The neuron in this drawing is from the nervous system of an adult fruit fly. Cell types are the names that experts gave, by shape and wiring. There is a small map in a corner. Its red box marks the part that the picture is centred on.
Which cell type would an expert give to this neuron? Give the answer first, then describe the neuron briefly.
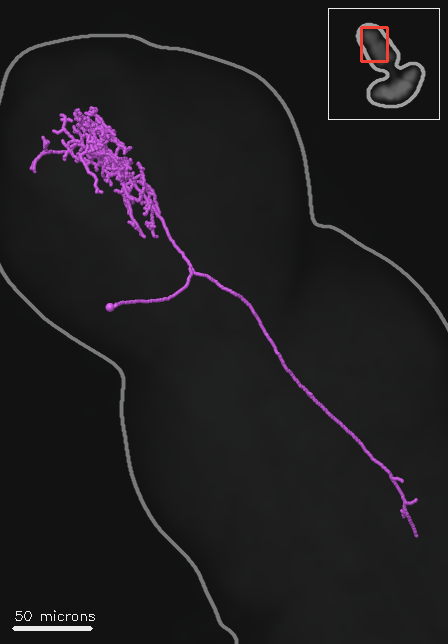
Its cell type is IN23B030. It is a nerve-cord intrinsic neuron. It lies in the nerve cord. The cell body can be seen on the left of the picture. From top to bottom in the picture it spans about 300 microns.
